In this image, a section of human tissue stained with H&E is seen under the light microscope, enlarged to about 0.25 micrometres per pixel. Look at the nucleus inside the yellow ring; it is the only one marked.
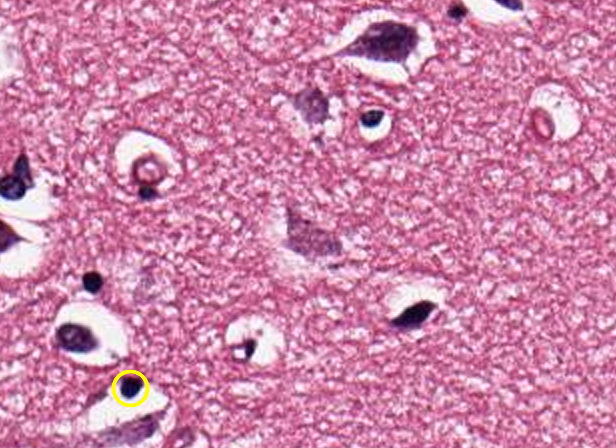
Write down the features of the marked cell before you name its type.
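The nucleus is round and small, clearly smaller than the oval nucleus of the larger cell just above and to the left. The nucleus is evenly and very darkly stained, almost black, with no inner detail visible. No distinct rim of cytoplasm can be seen around the nucleus; it borders directly on a clear, unstained space. It sits at the upper edge of a clear space that surrounds a larger, paler purple cell body lying just beneath it. This is an oligodendrocyte.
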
